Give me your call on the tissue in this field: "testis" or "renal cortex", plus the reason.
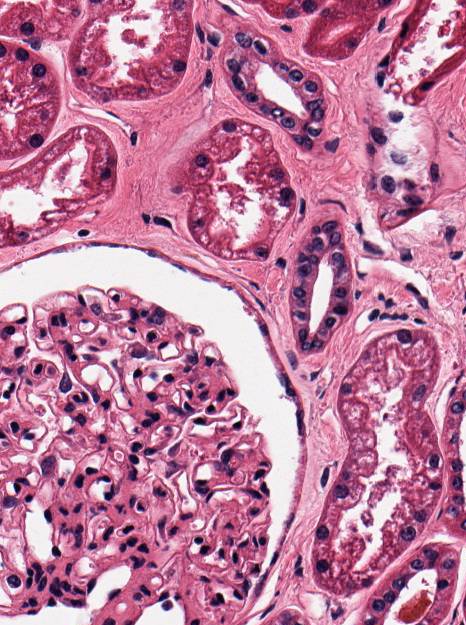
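It's renal cortex. The glomerulus filling the lower left settles it, and the parietal layer of Bowman's capsule there is lined by flattened cells with thin, elongated nuclei. Larger tubules nearby have cuboidal cells with abundant, granular, deeply eosinophilic cytoplasm and a ragged luminal border.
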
